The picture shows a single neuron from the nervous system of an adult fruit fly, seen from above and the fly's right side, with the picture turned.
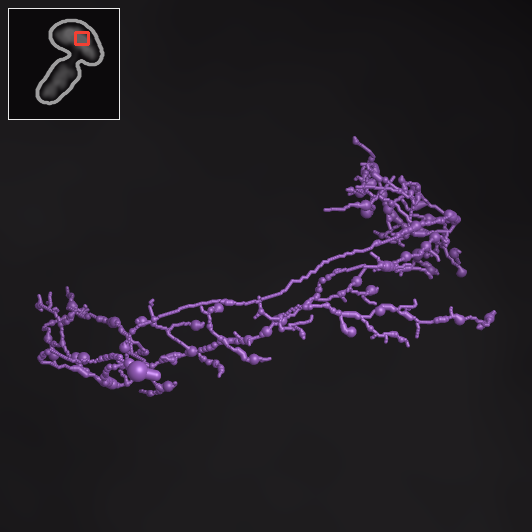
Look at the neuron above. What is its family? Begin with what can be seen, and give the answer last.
It is in the brain and does not reach the nerve cord. Dozens of branch ends can be seen. This is a central-brain intrinsic neuron. Its family is hemilineage LHd2.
